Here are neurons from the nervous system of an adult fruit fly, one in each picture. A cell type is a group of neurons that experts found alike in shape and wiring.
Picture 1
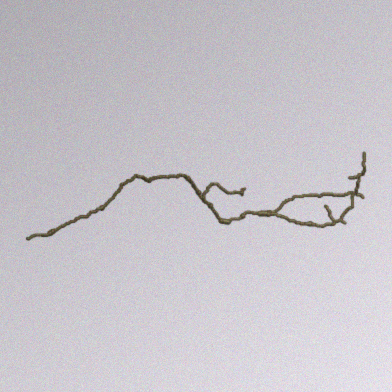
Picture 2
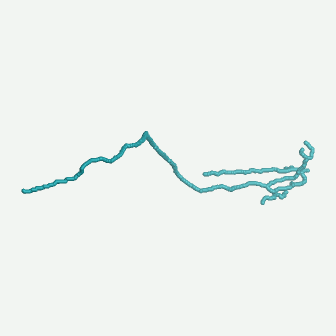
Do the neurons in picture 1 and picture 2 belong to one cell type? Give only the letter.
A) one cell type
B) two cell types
A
